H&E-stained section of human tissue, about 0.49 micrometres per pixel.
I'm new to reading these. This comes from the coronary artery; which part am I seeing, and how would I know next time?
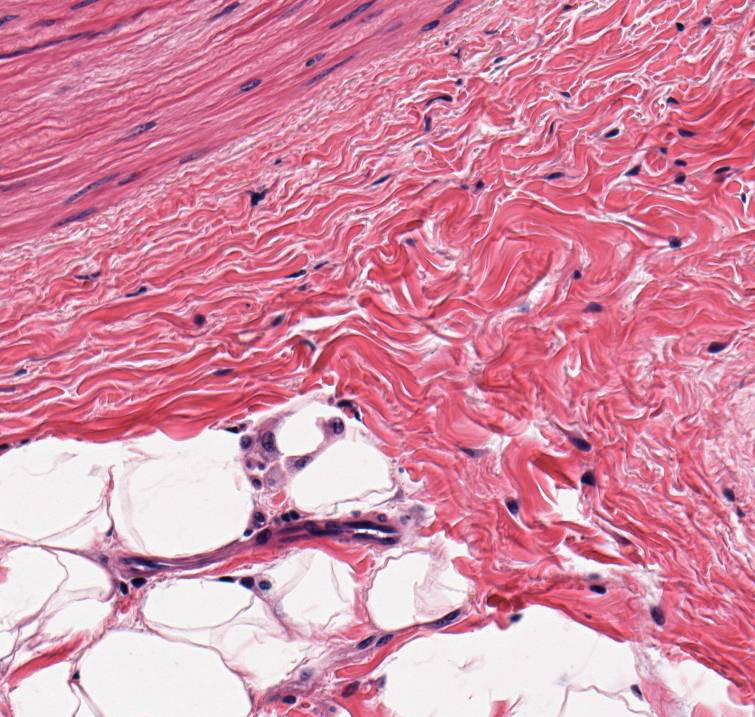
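I'd call this the tunica adventitia. Pink fibrous tissue fills the upper and right parts; at lower left, fat shows as large empty clear spaces parted by thin pink membranes. Through the middle and right, the collagen bundles are wavy and loosely interwoven, with small dark nuclei scattered sparsely among them.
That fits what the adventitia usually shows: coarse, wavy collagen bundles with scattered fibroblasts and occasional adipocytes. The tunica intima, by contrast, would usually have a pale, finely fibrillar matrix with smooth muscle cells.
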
